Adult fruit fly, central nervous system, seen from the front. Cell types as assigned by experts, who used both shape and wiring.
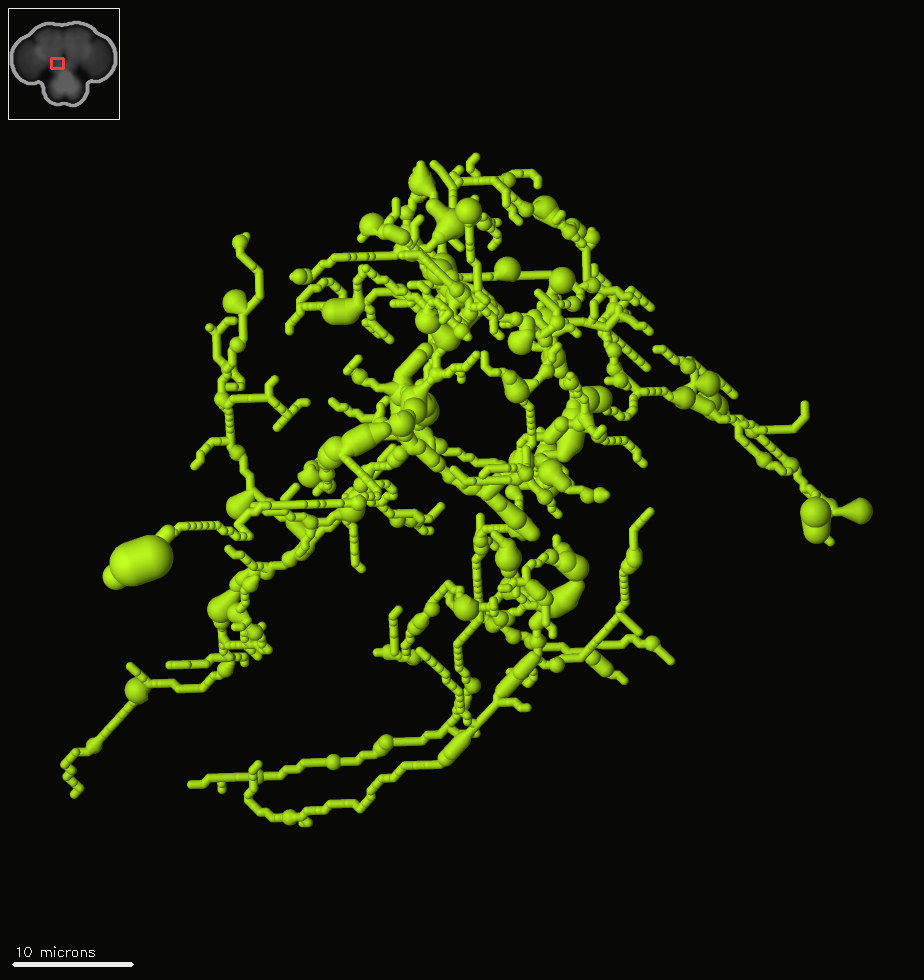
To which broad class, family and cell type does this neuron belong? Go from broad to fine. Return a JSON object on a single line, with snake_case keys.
{"broad_class": "central-brain intrinsic neuron", "family": "hemilineage TRdl_b", "cell_type": "GNG273"}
